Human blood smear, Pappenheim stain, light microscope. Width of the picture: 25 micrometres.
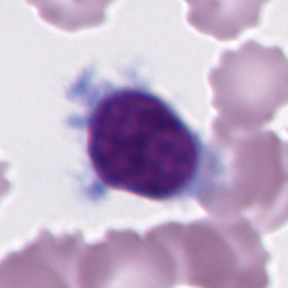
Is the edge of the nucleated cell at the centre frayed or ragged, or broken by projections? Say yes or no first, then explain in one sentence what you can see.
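Yes. Fine hair-like projections fringe the cell edge, most clearly on the left side.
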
